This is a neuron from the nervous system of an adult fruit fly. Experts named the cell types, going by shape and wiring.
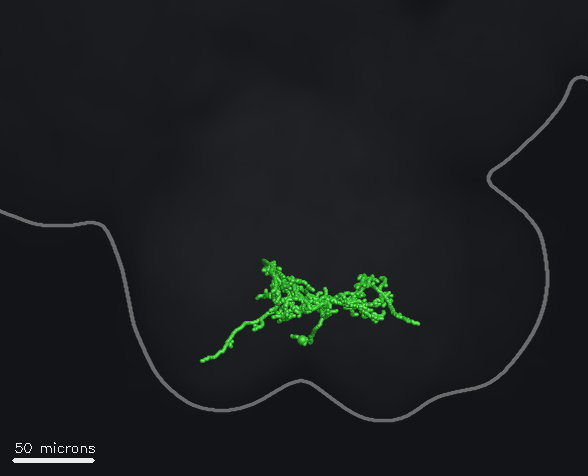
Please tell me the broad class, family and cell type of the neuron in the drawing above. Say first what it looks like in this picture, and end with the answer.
The cell body is at the bottom of the picture. From left to right in the picture it spans about 140 microns. This is a nerve-cord intrinsic neuron. Its family is hemilineage 00A. Its cell type is IN00A026.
